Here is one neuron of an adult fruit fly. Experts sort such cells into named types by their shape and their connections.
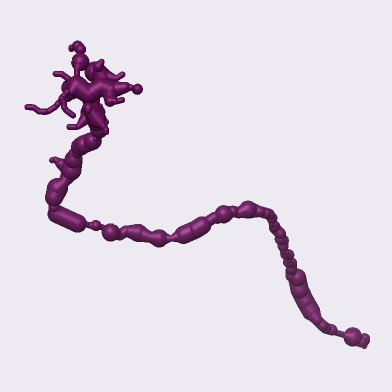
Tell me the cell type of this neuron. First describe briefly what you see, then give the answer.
The drawing shows no cell body. As drawn here it is about as wide as it is tall. This is an optic-lobe intrinsic neuron. Its cell type is L3.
